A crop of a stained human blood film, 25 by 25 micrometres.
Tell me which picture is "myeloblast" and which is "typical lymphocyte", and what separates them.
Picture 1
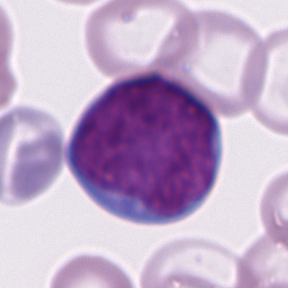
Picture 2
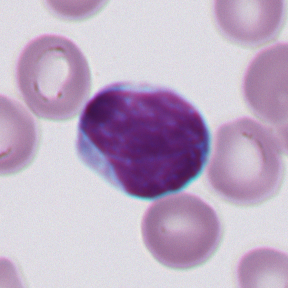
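The myeloblast is in picture 1; the typical lymphocyte is in picture 2. The myeloblast's round nucleus alone is about 13 micrometres across, whereas the whole typical lymphocyte measures about 12 by 10 micrometres, with an oval nucleus of about 11 by 9 micrometres.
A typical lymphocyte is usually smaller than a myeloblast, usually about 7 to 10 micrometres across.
In both cells the nucleus dominates, filling nearly the whole myeloblast and about 80% of the typical lymphocyte's area, where it forms a single oval mass without lobes.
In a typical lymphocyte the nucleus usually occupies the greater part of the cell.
The lymphocyte's chromatin is dense and deep purple with a coarse, clumped texture, and no nucleoli are visible.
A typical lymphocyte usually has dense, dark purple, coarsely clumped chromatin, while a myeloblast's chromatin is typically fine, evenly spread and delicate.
The myeloblast's outline is smooth and roughly round, the lymphocyte's smooth and roughly oval. Neither cytoplasm shows granules or vacuoles. Red cells touch the myeloblast along its upper edge.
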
